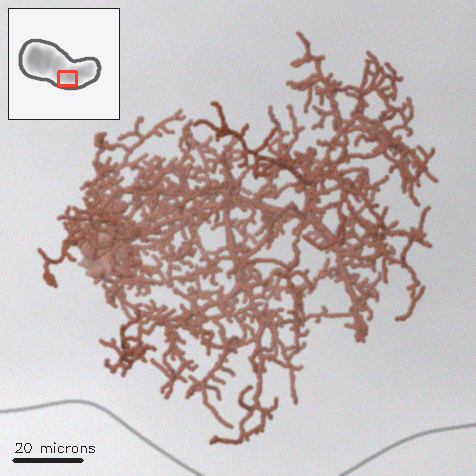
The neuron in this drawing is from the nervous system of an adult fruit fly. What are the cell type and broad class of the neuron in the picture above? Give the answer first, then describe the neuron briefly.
It is of cell type Ti extensor MN. Its broad class is motor neuron of the nerve cord. By the scale bar it is about 120 microns tall in this view. The picture shows more than a hundred branch ends.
